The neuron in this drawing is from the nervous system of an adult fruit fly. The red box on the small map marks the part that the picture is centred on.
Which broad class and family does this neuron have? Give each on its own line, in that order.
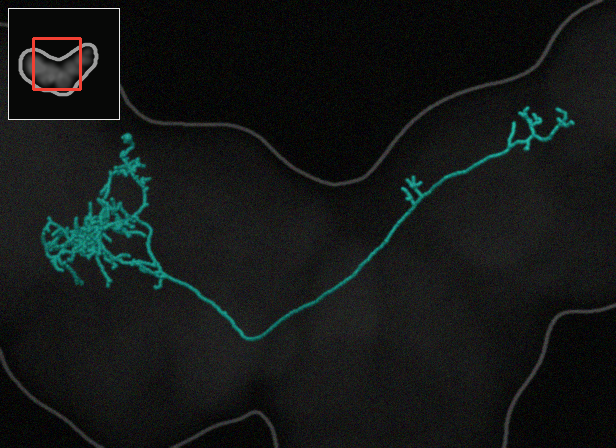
descending neuron
DNp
